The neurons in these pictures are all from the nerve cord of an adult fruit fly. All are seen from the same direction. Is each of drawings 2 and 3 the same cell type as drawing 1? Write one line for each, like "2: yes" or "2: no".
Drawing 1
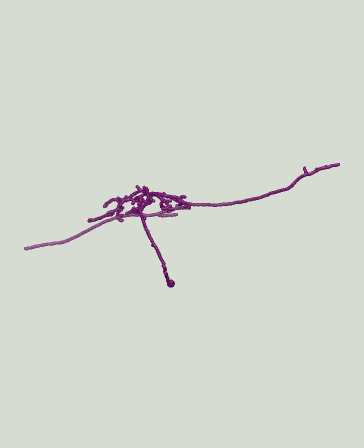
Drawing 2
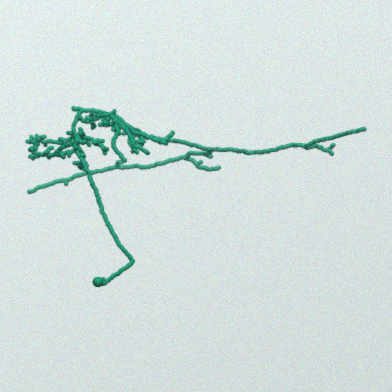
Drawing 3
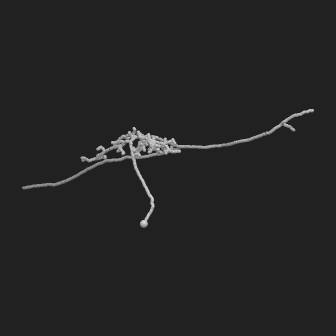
2: no
3: yes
